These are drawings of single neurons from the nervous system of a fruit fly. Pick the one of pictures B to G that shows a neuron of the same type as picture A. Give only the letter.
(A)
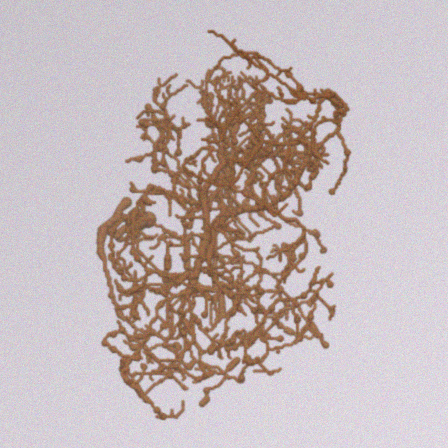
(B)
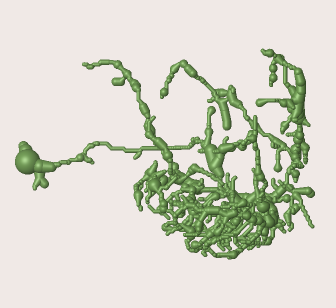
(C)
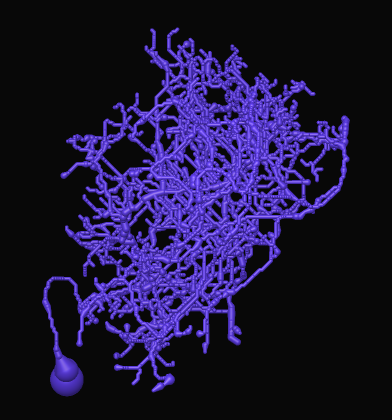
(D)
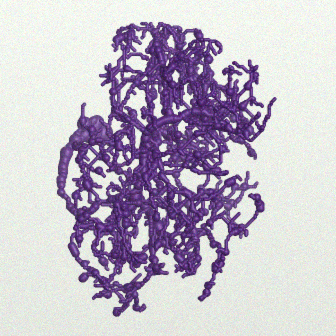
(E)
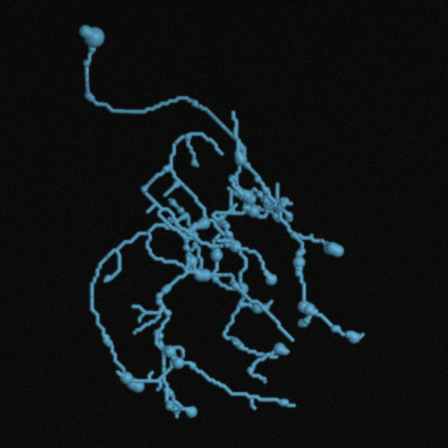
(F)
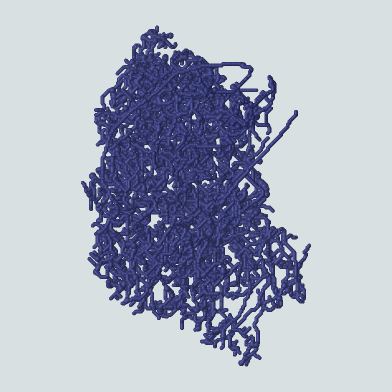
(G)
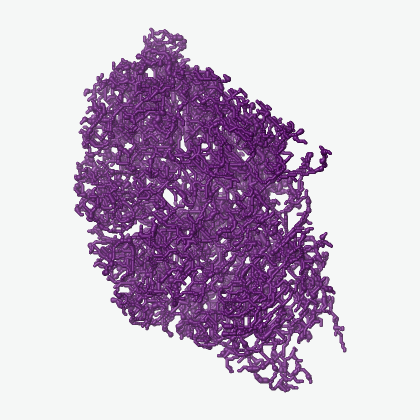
D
